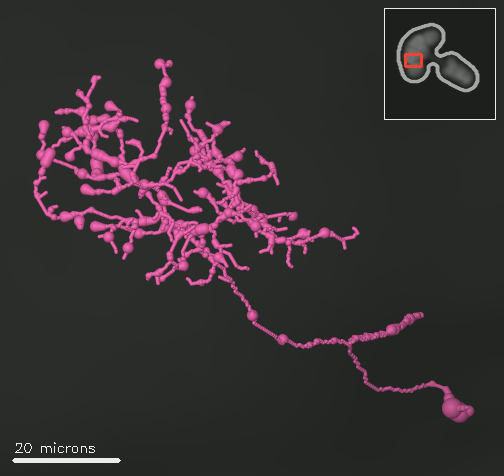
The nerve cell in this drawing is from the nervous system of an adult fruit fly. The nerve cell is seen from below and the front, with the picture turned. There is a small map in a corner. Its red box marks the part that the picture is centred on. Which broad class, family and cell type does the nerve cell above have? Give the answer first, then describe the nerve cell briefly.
This is a central-brain intrinsic neuron. The family is hemilineage VLPp1. Its cell type is AVLP548_a. It lies in the brain. The cell body can be seen at the lower right of the picture. The picture shows dozens of branch ends.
